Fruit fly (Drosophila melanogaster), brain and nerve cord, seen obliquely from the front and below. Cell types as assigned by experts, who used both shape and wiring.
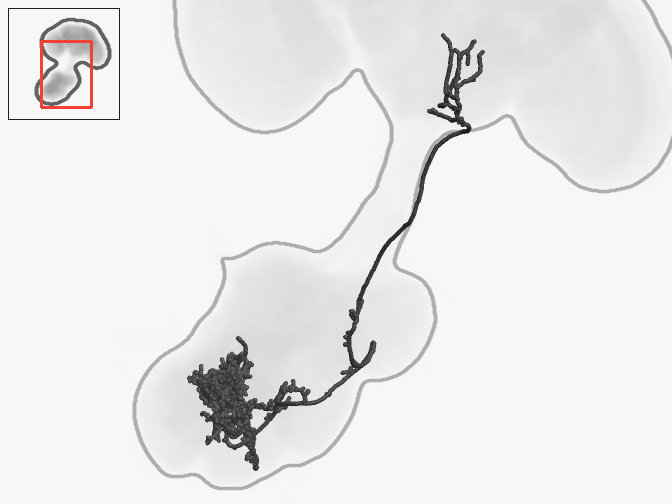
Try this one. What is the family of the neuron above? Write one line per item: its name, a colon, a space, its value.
family: hemilineage 01A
